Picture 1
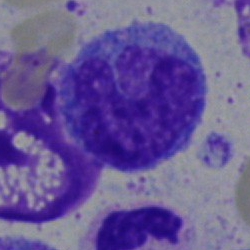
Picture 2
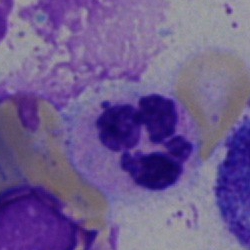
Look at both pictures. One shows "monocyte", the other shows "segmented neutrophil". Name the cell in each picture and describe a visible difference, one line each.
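Picture 1 is a monocyte. The cytoplasm is a narrow blue rim around the nucleus.
Picture 2 is a segmented neutrophil. A wide rim of pale greyish-lilac cytoplasm surrounds the nucleus.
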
